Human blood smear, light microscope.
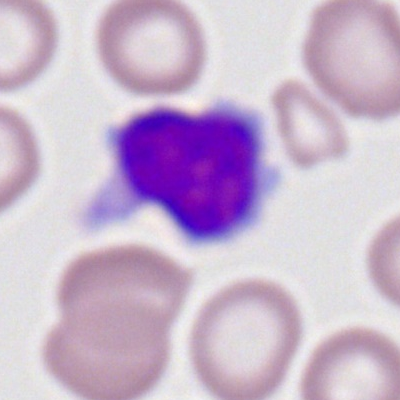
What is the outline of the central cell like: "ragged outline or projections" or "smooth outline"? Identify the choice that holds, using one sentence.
The cell has an edge that is ragged or frayed, or carries projections, blebs or tags.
